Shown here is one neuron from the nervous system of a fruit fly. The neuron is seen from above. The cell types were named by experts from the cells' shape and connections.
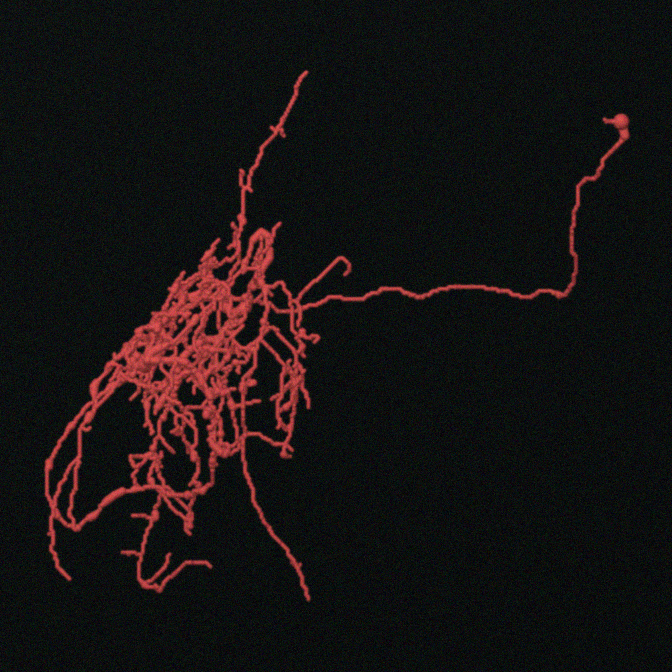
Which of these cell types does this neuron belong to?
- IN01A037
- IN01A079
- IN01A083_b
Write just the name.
IN01A037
